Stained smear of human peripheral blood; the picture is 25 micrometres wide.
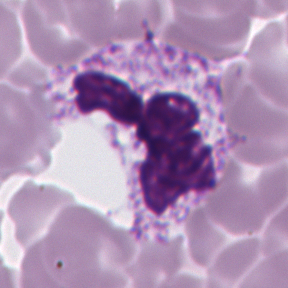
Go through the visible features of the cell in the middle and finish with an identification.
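First, the nucleus: an elongated left part joins a larger, folded right part. Second, no nucleoli can be seen in it. Third, the cell outline is irregular rather than smoothly round. Fourth, a small spike-like projection rises from the top edge. The cell is a segmented neutrophil.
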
